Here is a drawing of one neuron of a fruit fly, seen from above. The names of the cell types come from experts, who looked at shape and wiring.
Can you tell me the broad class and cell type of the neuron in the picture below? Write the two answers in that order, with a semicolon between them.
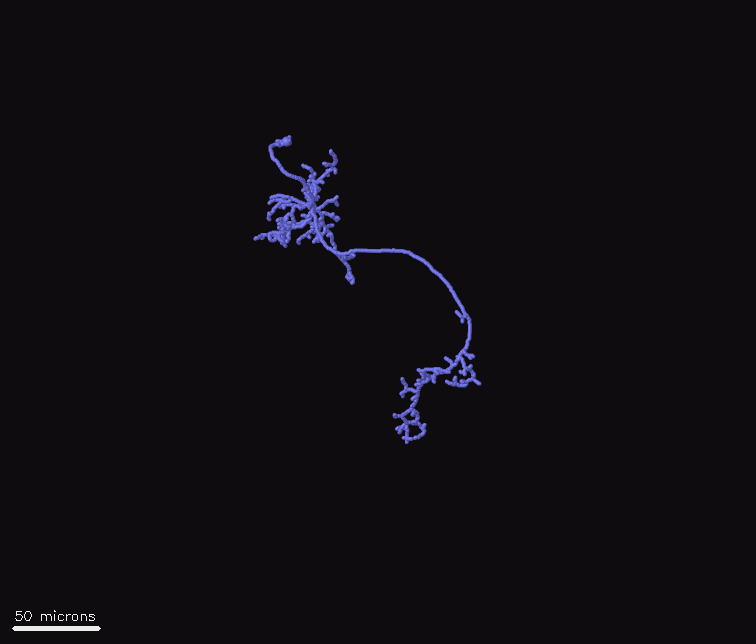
central-brain intrinsic neuron; ATL005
